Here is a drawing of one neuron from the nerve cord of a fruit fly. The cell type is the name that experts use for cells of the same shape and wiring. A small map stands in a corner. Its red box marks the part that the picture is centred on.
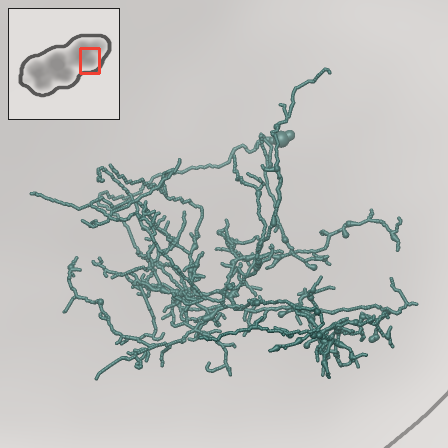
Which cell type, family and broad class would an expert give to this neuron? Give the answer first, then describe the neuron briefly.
It is of cell type IN13B077. Its family is hemilineage 13B. It is a nerve-cord intrinsic neuron. As drawn here it is about as wide as it is tall.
